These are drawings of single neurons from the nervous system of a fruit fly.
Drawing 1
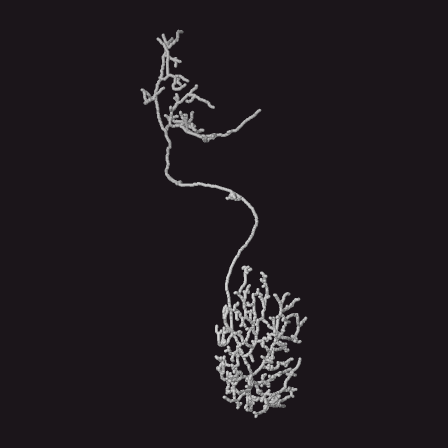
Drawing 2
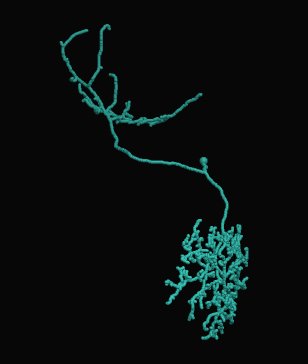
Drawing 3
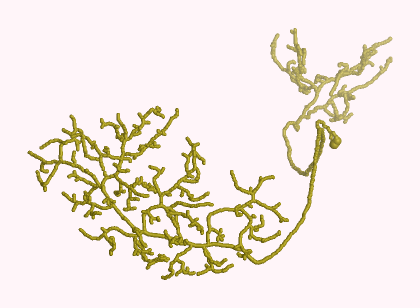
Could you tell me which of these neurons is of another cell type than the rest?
2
